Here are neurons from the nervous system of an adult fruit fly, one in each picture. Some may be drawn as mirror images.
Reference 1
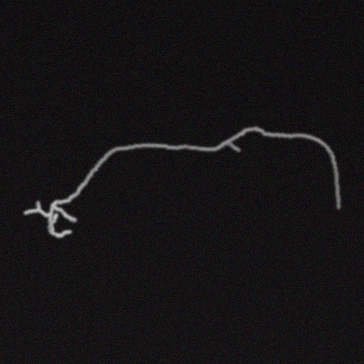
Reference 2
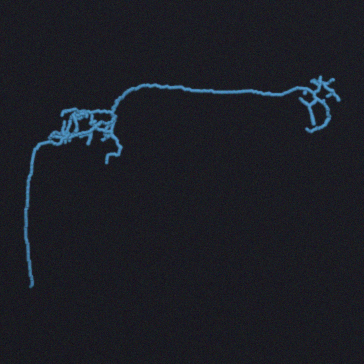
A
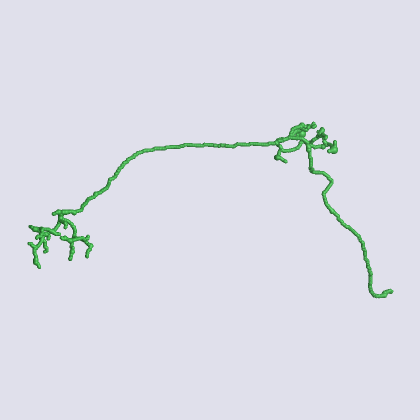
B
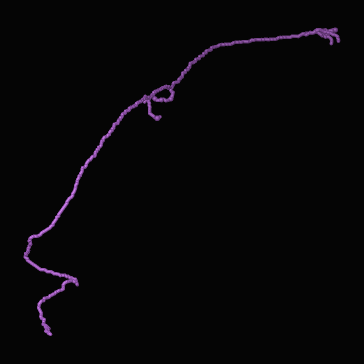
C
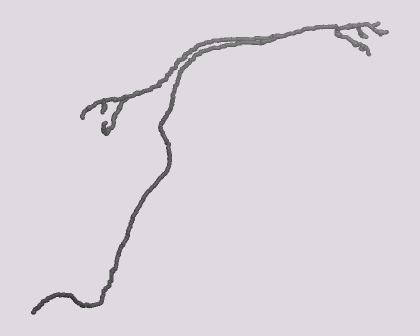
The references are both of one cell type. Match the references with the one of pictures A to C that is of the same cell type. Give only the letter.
A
